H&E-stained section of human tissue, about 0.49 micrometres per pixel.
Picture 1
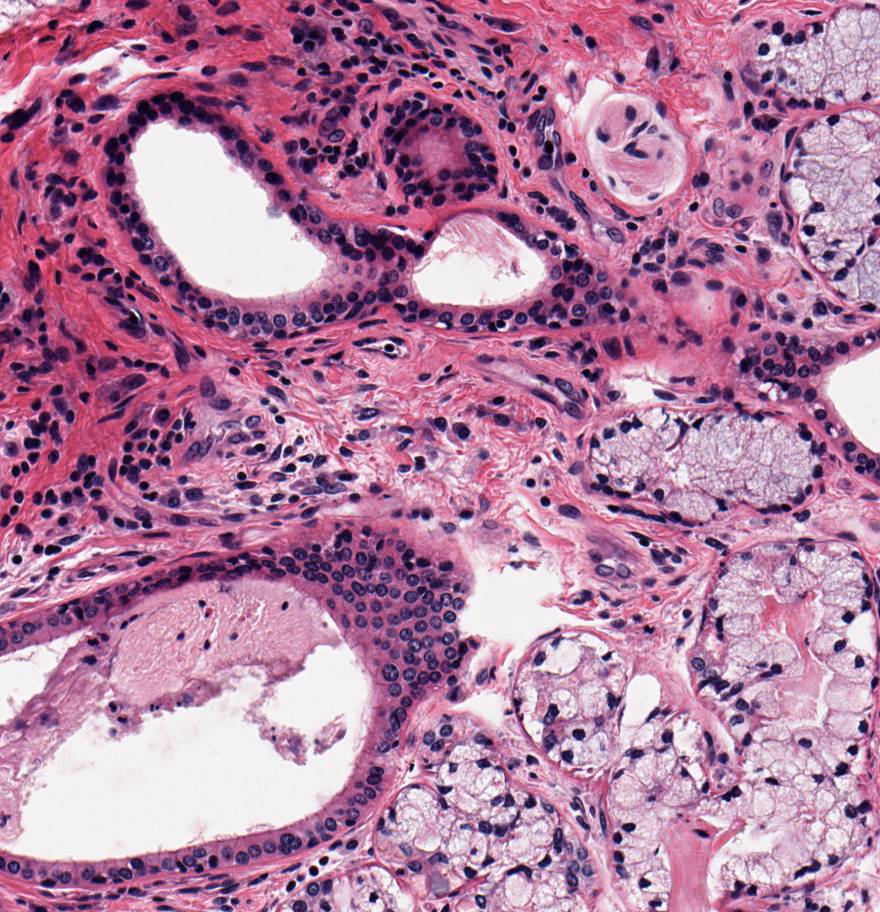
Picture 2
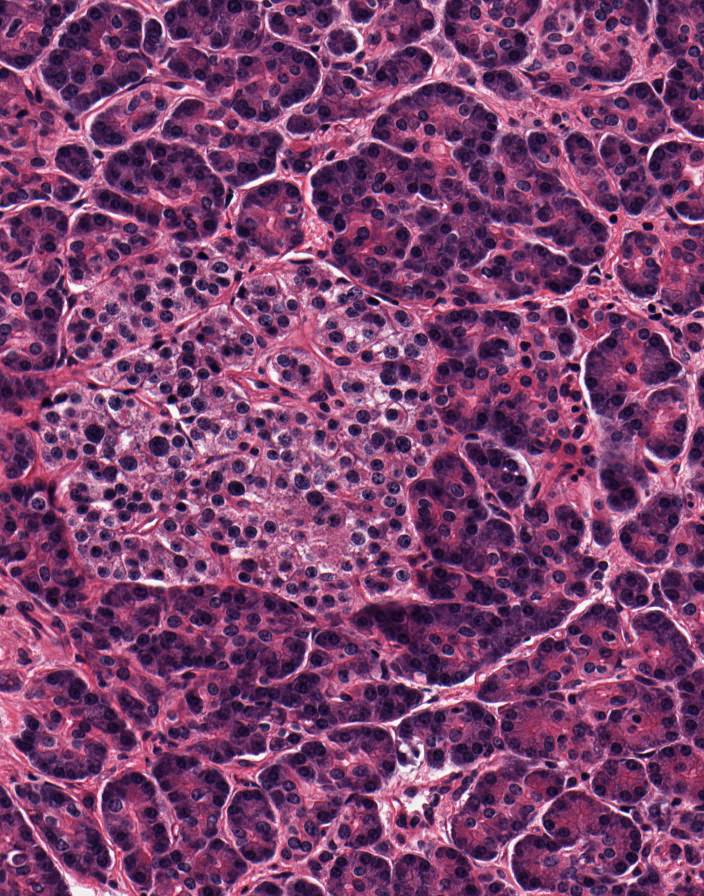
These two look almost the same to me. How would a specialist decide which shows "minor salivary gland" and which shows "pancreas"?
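Name check: picture 1 minor salivary gland, picture 2 pancreas. Picture 1: mucous acini mainly along the right, with pale, bubbly, grey-violet cytoplasm and small dark nuclei pressed to the cell bases.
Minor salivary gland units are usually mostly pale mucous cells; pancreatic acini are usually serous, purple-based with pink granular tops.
Picture 2: packed small rounded acini in clusters split by thin pink strands; nuclei small, round, fairly uniform. Just left of centre: one large, paler, rounded nest, lighter lilac-pink cytoplasm, evenly spaced round nuclei, no acini around lumens, darker acini all round.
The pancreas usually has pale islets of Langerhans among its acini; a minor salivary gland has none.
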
